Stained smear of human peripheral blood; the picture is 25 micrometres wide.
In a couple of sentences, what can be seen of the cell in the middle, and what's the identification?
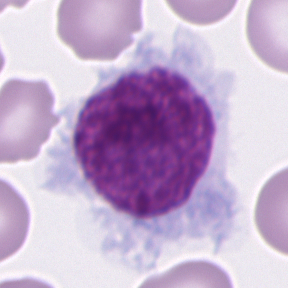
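Fine, ragged hair-like projections fringe the cytoplasm all around the cell, and the outline is irregular rather than smoothly round. The cytoplasm is pale grey-blue. Chromatin appears finely mottled, not gathered into dense dark blocks. It is a hairy cell.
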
